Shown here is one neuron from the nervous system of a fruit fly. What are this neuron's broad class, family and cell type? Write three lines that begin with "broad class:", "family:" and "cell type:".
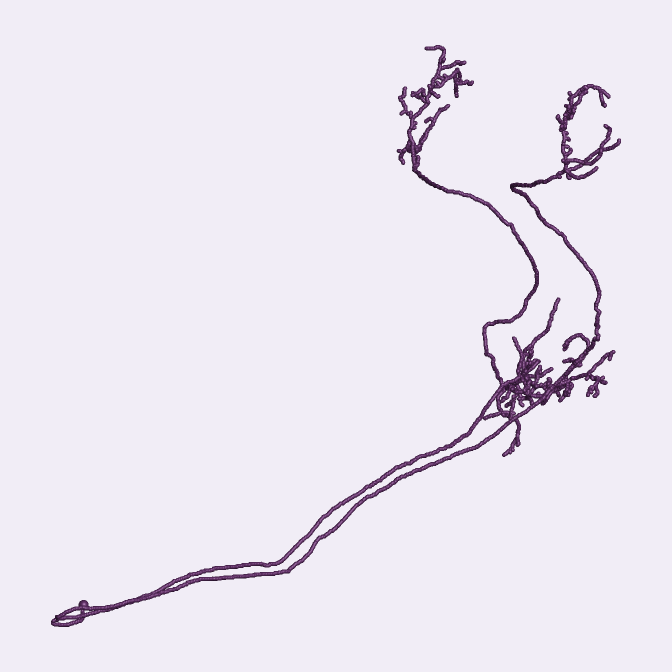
broad class: ascending neuron
family: hemilineage 09B
cell type: AN09B059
